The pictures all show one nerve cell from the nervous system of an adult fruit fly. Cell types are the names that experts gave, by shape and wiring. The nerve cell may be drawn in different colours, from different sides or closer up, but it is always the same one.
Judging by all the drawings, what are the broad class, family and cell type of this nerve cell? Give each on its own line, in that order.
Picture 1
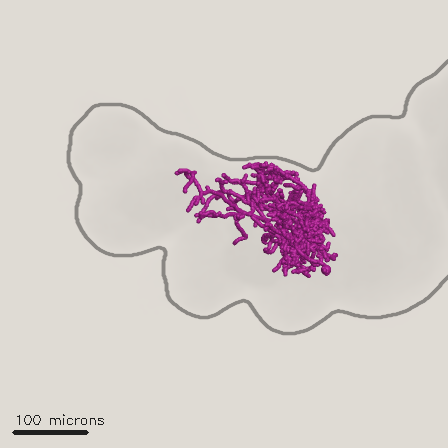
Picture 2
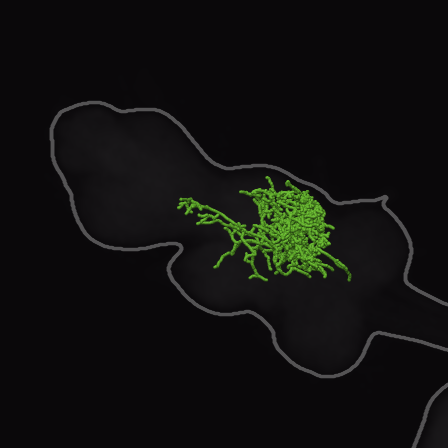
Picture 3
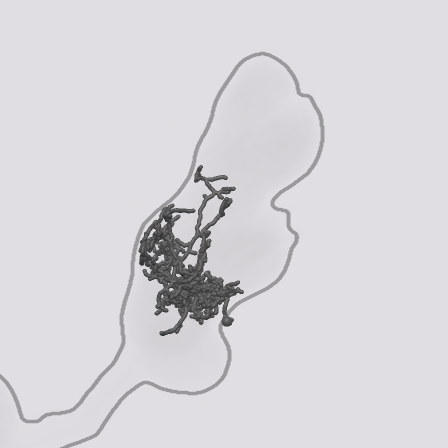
nerve-cord intrinsic neuron
hemilineage 08B
IN08B006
